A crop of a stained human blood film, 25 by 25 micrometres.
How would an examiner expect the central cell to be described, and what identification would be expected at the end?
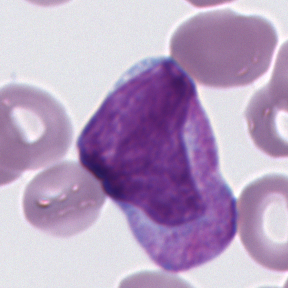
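Notice the large nucleus filling most of the upper left of the cell. Its chromatin is fine and delicate, with no coarse dark clumps. The cytoplasm holds no coarse granules, and there are no vacuoles in it either. That's an atypical promyelocyte.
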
